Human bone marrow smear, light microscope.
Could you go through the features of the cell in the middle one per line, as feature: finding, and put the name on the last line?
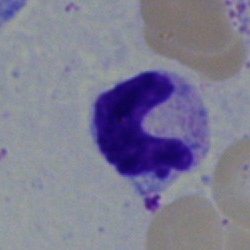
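Nucleus: curved C-shaped band, open side facing right
Chromatin: dense and dark purple throughout
Cytoplasm: pale pinkish-lilac, filling the hollow of the nucleus
Granules: fine, faint, lilac
Identification: band neutrophil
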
